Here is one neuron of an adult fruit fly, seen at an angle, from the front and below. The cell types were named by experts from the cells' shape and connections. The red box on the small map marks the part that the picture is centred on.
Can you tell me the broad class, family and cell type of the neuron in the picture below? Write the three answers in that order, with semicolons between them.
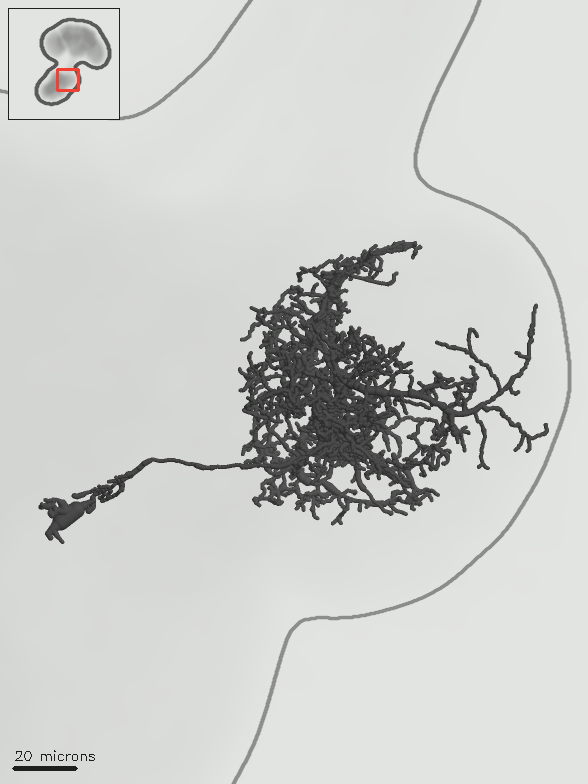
nerve-cord intrinsic neuron; hemilineage 13B; IN13B005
